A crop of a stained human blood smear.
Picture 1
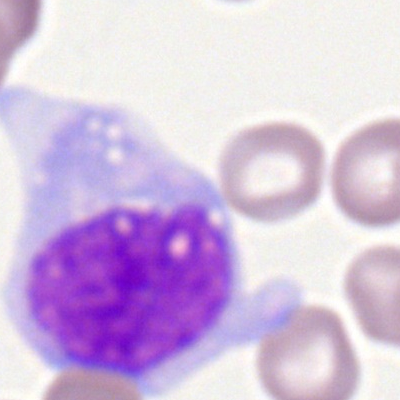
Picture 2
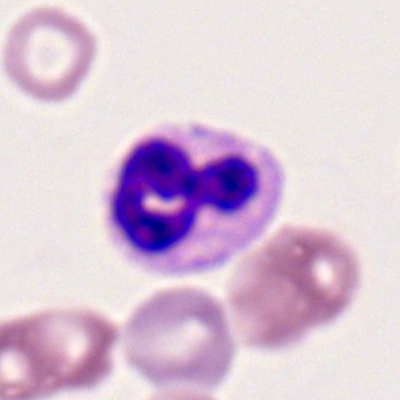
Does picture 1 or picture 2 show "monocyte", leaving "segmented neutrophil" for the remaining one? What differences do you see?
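Picture 1 shows a monocyte; picture 2 shows a segmented neutrophil. Outline comes first: picture 1 is irregular, with a tapering projection reaching out to the lower right, whereas picture 2 is smooth and roughly round. Cytoplasm next: abundant and pale blue-grey in picture 1, pale pinkish-lilac in picture 2. Inclusions: picture 1 holds a small cluster of tiny clear vacuoles above the nucleus, and no distinct coloured granules. Nucleus last: picture 2 has its larger lobe on the left and dark purple, densely clumped chromatin.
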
